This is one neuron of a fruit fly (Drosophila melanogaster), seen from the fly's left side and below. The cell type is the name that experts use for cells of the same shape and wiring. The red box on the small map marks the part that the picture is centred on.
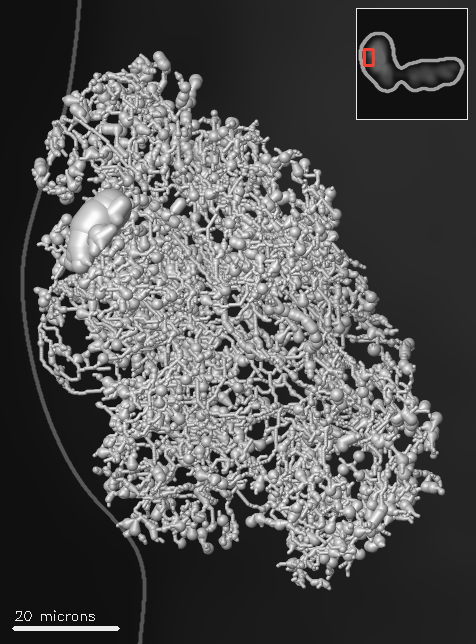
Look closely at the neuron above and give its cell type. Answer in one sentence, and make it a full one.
This neuron is given the cell type lLN2T_b.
